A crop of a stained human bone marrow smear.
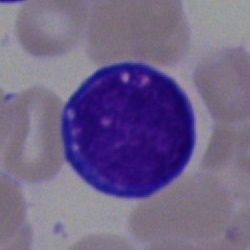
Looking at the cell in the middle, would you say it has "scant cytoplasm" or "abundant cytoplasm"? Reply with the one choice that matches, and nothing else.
Scant cytoplasm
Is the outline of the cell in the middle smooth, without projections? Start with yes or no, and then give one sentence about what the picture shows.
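Yes. The cell outline is roughly round with a smooth edge.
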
